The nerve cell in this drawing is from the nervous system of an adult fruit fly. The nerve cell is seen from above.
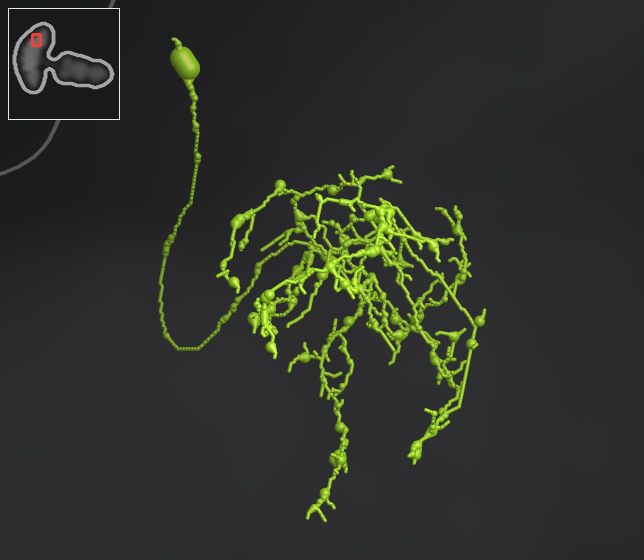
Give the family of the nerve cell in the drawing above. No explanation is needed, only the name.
hemilineage LHl4_dorsal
